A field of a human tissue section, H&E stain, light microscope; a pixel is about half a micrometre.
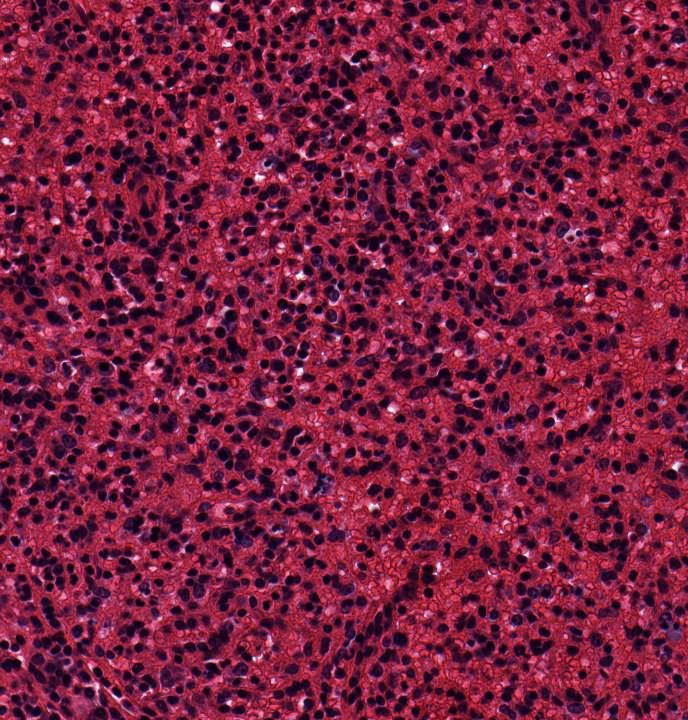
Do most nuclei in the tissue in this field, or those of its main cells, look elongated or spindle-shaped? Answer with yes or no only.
No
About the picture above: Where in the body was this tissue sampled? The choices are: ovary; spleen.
spleen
